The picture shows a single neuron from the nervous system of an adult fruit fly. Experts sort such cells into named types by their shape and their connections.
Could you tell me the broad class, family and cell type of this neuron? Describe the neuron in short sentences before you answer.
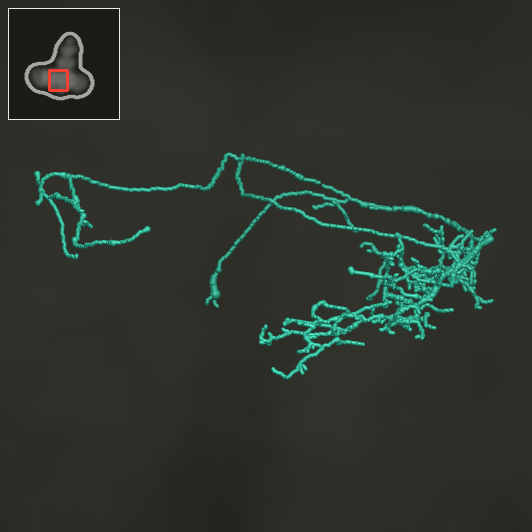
Its cell body lies in the middle of the picture. Dozens of branch ends can be seen. Its broad class is central-brain intrinsic neuron. Its family is hemilineage SMPad1. The cell type is SIP143m.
